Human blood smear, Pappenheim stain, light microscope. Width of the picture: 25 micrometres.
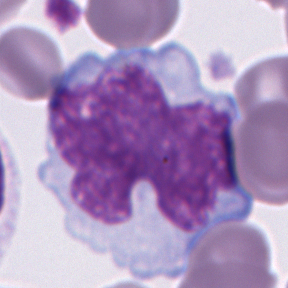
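Monocyte, the central cell in a stained smear of human peripheral blood. Look first at the border: it is irregular, with many small rounded bulges. Follow the nucleus and you will see it is irregular too, with a deep notch in its lower edge. Notice that its chromatin is fine and lacy rather than coarsely clumped, and that no distinct granules show in the cytoplasm.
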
